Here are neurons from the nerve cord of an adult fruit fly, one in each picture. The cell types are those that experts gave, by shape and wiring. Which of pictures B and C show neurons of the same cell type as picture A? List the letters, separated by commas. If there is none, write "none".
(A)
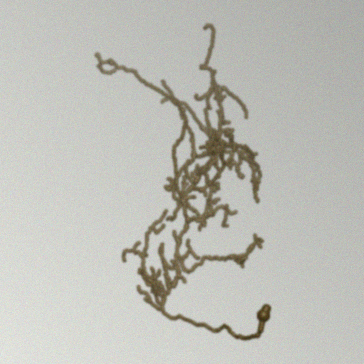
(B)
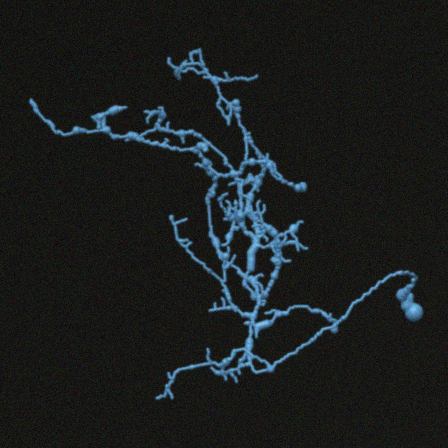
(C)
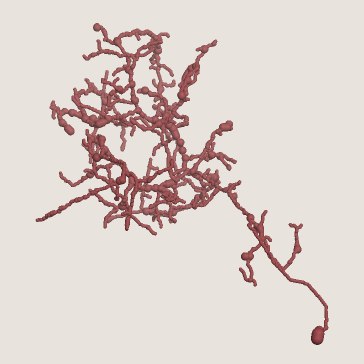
B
